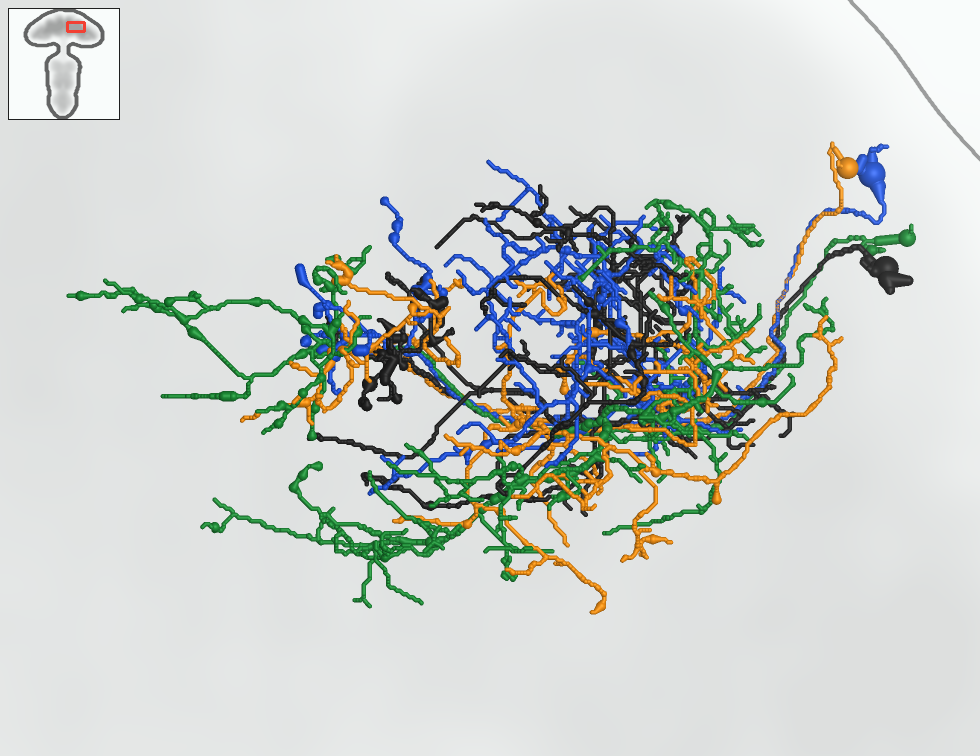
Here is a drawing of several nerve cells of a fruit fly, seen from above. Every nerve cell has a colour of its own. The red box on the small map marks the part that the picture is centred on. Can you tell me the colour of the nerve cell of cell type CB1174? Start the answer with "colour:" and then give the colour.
colour: blue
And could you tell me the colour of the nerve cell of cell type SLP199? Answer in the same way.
colour: orange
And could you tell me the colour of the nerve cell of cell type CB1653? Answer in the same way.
colour: green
